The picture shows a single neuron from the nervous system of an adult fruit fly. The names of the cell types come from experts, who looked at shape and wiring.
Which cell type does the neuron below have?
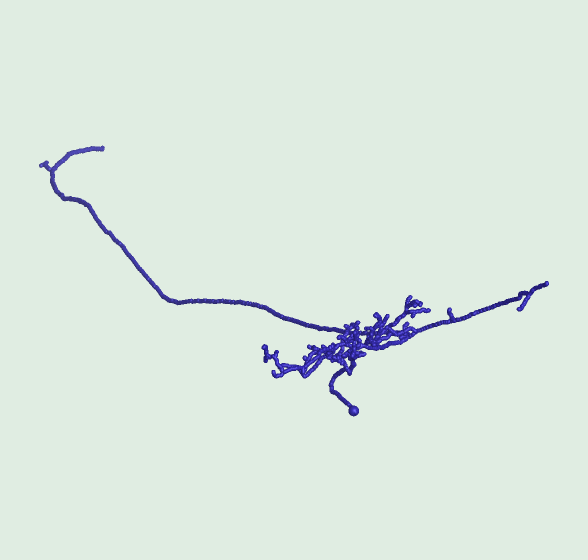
AN10B034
